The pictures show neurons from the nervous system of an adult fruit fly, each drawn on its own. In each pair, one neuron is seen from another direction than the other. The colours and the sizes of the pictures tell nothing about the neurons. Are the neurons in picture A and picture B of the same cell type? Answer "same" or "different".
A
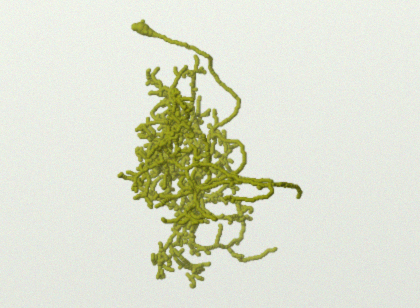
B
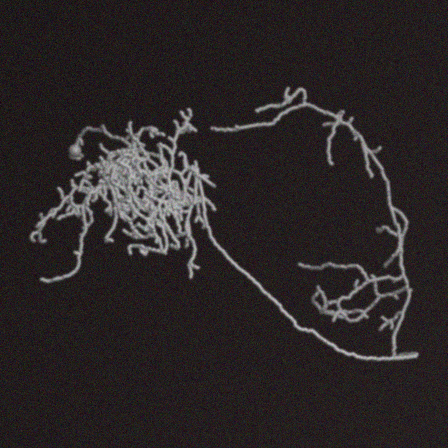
different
